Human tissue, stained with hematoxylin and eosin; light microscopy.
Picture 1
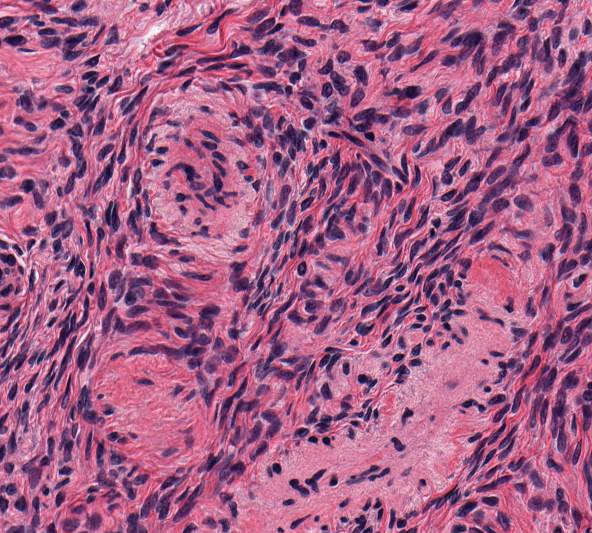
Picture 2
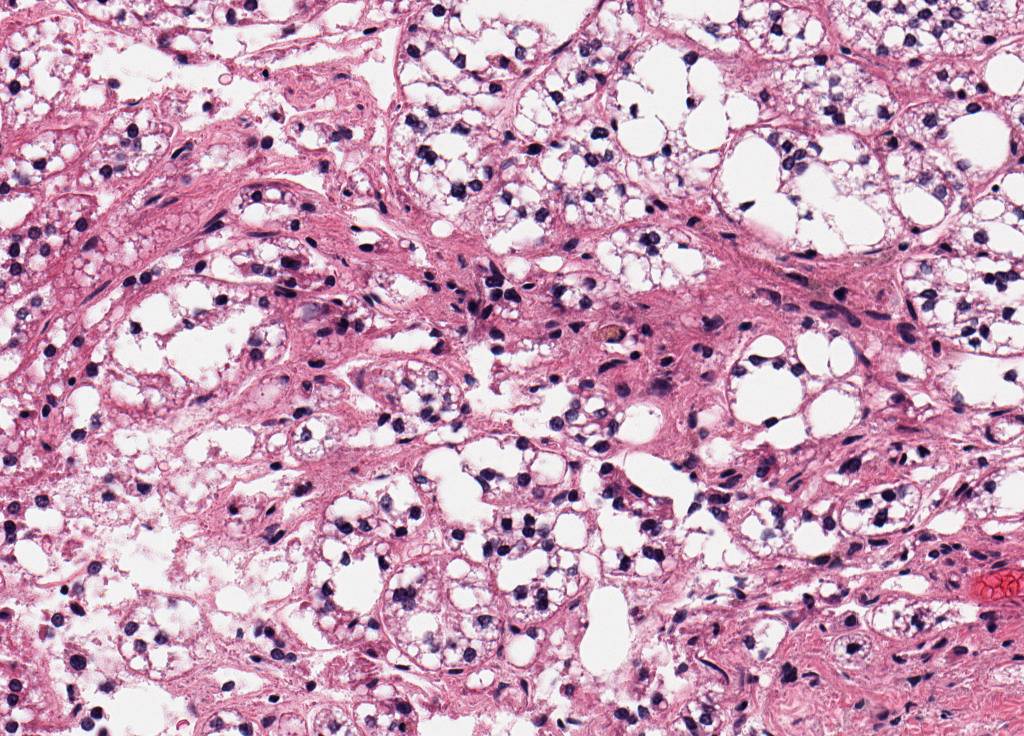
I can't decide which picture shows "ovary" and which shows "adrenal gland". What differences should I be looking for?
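Picture 1 is the ovary; picture 2 is the adrenal gland. In the ovary, spindle cells curve in a whorl round the edge of a pale zone at upper left of centre, and elsewhere they run in short bundles turning in differing directions. Their nuclei are dark, elongated and often wavy or tapered, and the cell borders are indistinct. The adrenal gland nest cells instead have clear, finely vacuolated cytoplasm that takes up almost no stain, with small, round, dark nuclei.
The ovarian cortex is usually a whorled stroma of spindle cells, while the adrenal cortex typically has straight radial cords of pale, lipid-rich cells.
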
